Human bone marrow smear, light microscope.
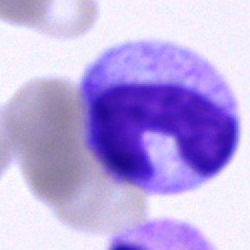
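Band neutrophil, the central cell in this bone marrow smear, with a round, smooth outline. You can see its nucleus bent like a horseshoe, the indentation opening downward. The chromatin is dense and dark purple, and no nucleoli show.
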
